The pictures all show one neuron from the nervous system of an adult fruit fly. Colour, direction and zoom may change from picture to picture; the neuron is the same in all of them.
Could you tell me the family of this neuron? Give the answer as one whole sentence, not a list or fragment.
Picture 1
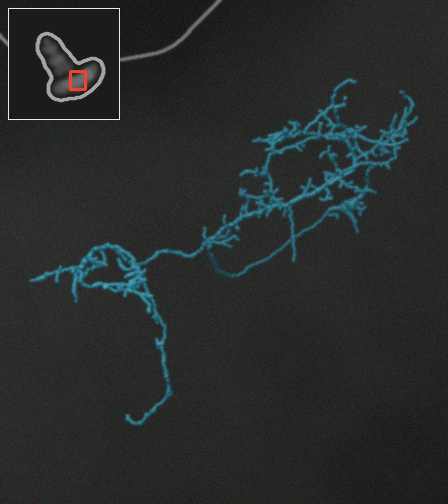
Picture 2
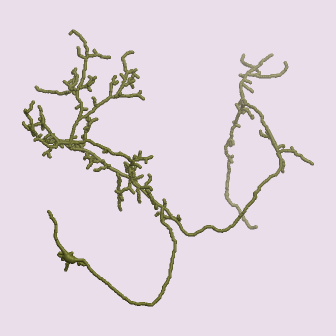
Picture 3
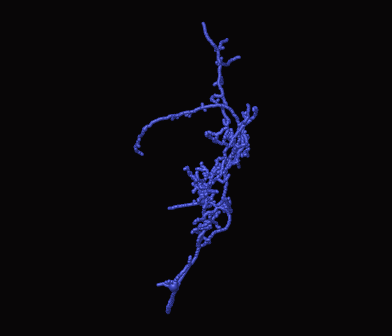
The neuron is counted in family hemilineage LB3.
